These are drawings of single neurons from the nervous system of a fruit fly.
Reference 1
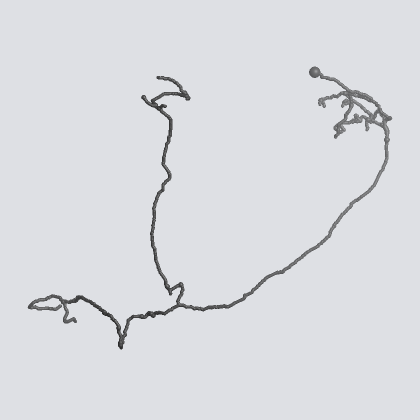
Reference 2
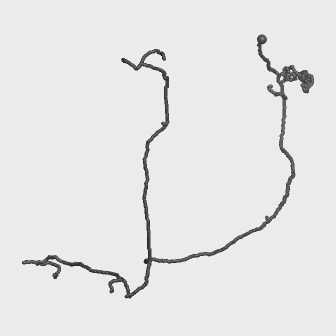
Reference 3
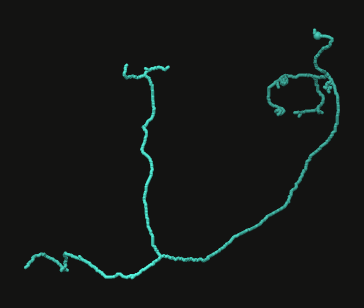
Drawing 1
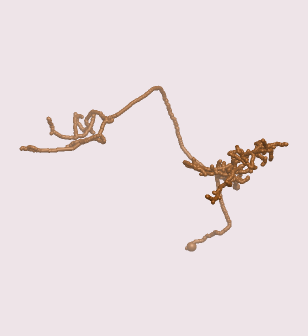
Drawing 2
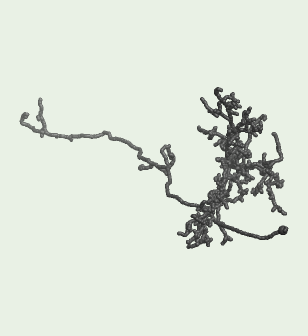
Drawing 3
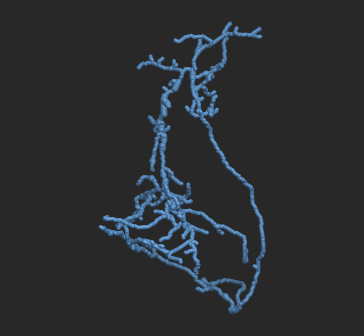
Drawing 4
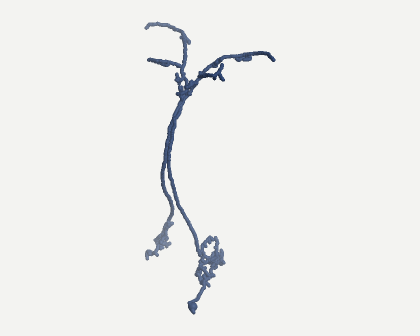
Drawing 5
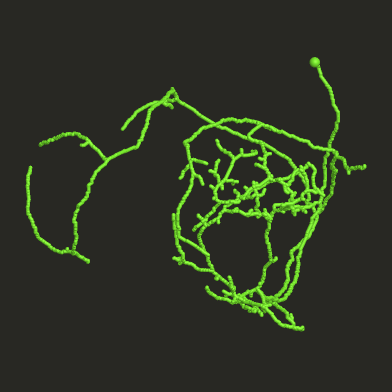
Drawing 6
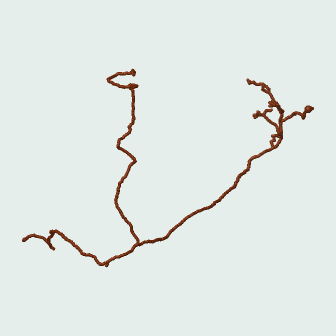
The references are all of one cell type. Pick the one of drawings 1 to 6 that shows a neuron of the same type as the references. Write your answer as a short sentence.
Drawing 6 shows a neuron of the same cell type.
